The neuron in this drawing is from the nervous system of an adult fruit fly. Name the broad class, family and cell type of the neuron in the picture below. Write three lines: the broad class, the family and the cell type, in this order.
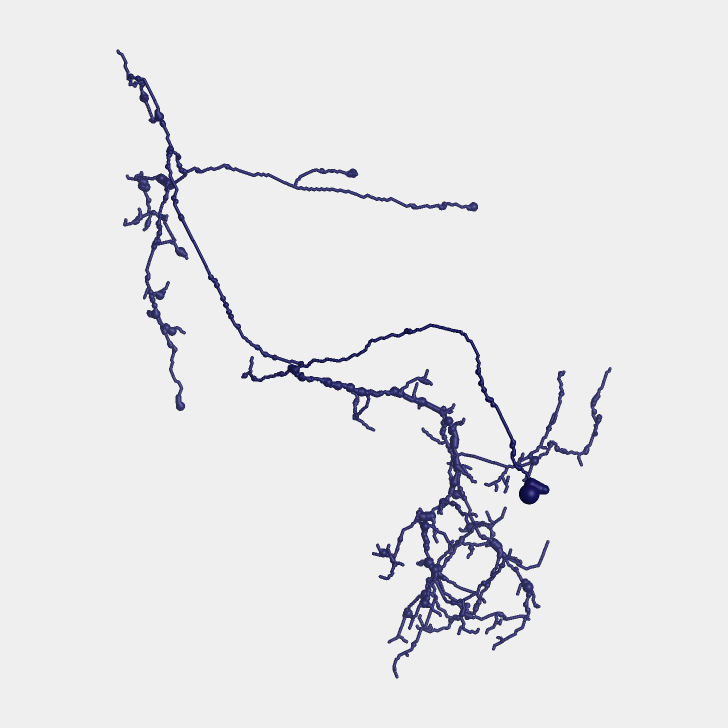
central-brain intrinsic neuron
hemilineage VLPd1
AVLP051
